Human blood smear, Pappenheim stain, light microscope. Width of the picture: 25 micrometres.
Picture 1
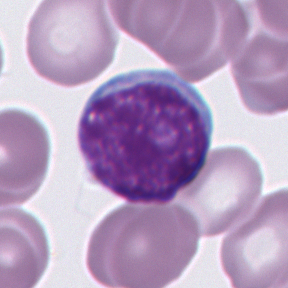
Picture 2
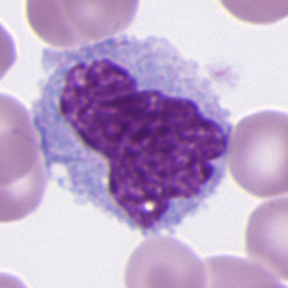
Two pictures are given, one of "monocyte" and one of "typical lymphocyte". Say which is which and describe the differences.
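Picture 1 shows a typical lymphocyte, and picture 2 shows a monocyte. The typical lymphocyte is about 12 micrometres across, with a smooth, round outline and a round nucleus about 11 micrometres across that fills about 80% of the cell's area.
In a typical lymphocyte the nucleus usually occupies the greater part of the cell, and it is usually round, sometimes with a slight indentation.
Its cytoplasm is pale blue and forms only a thin rim around the nucleus, with no granules and no vacuoles visible.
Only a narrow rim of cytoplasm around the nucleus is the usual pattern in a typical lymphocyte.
Red cells touch it on its lower right side. The monocyte's outline is also roughly round, but its edge is finely frayed and fuzzy instead of smooth. Its nucleus is irregular and folded, with notches along its border, in contrast to the round nucleus of the lymphocyte, and no nucleoli are visible in it.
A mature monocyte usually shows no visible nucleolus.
The monocyte's cytoplasm is plentiful rather than a thin rim, and it is pale grey-blue.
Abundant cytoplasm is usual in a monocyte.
This cytoplasm holds a fine, dusty granularity without coarse granules, whereas no granules are visible in the lymphocyte's cytoplasm.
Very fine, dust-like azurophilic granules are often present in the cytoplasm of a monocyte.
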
